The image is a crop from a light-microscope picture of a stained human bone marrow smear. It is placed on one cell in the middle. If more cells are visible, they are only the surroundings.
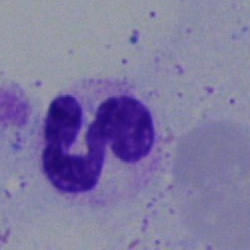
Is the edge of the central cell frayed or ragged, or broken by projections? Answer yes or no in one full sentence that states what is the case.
No, by its outline the cell is smooth and even.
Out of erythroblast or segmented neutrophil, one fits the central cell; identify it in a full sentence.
Among the cells in view, the one in the middle is a segmented neutrophil.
